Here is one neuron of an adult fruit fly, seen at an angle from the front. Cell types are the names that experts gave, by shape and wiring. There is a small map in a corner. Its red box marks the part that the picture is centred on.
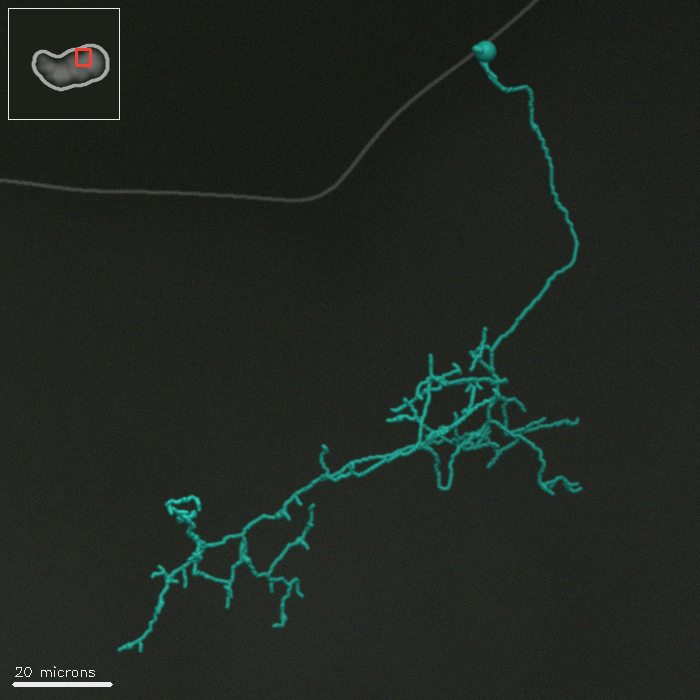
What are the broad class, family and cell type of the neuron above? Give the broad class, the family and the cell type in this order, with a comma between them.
central-brain intrinsic neuron, hemilineage CLp1, CL173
